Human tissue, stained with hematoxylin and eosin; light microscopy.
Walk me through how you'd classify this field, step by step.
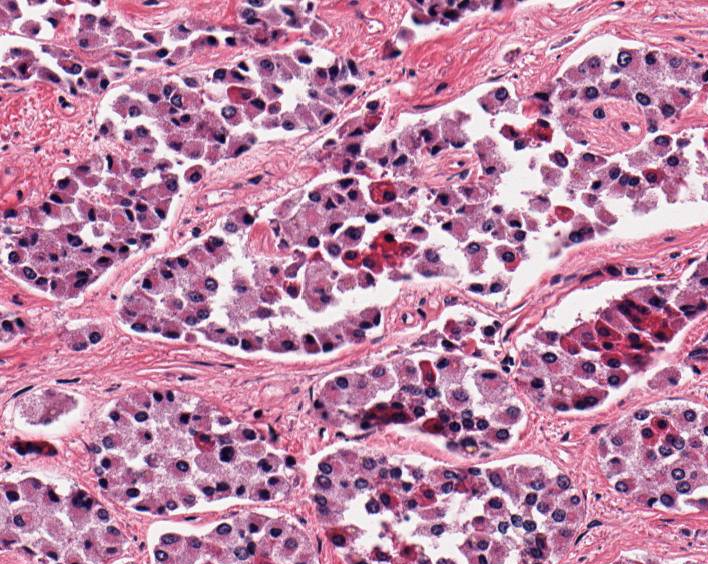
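That's pars distalis of the pituitary. Rounded nests of cells fill the whole field, parted by thin bands of pink, fibrous stroma. What tips it is the mix of staining: most cells have moderate, finely granular purple-pink cytoplasm, while scattered cells with deep red cytoplasm sit singly or in small clusters, most noticeably in the centre and at the right edge.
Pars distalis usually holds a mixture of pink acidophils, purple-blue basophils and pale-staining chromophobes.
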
